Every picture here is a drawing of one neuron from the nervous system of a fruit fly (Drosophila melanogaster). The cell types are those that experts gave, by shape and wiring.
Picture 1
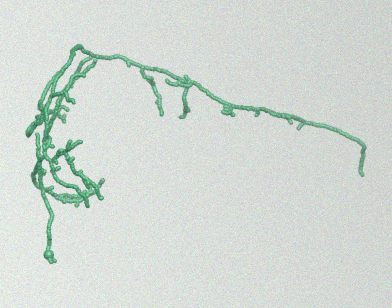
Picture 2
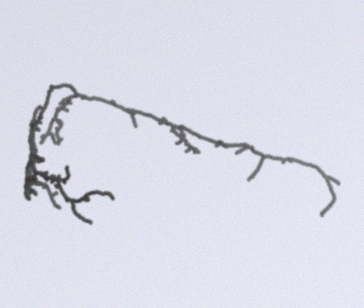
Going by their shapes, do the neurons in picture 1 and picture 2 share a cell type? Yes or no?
yes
